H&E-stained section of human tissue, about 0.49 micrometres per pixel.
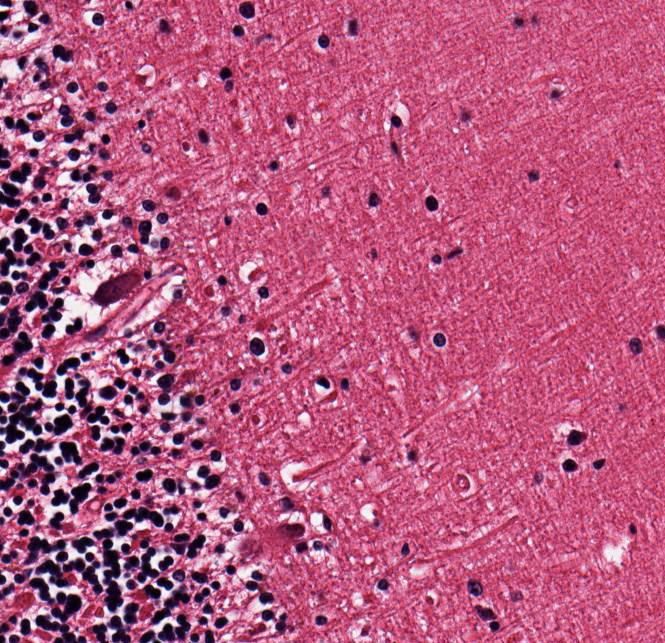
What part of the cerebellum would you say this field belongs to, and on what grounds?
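Molecular layer: the pale, sparsely cellular pink zone over most of the field. Fine fibrillary pink meshwork; sparse, scattered small nuclei.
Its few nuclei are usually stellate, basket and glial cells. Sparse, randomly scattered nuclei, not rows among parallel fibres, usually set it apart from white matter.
Left edge: densely packed small, round, dark nuclei, scant cytoplasm. One large pink-cytoplasm cell body at the boundary, left of centre.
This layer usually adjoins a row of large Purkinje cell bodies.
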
